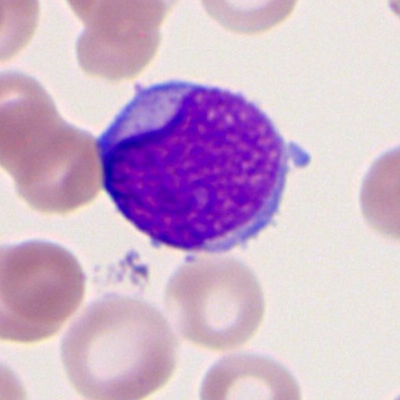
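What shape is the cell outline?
Roughly round, with its left edge touching a red cell.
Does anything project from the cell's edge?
Yes, a small pale blue bleb on the right.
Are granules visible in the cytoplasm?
No.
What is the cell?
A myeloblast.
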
